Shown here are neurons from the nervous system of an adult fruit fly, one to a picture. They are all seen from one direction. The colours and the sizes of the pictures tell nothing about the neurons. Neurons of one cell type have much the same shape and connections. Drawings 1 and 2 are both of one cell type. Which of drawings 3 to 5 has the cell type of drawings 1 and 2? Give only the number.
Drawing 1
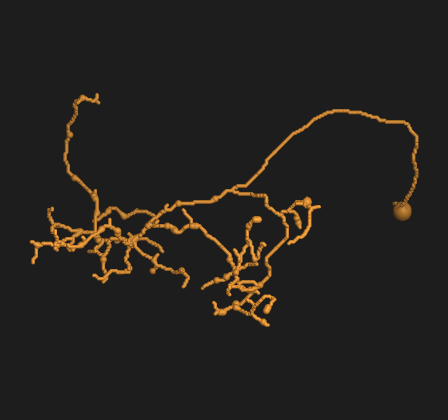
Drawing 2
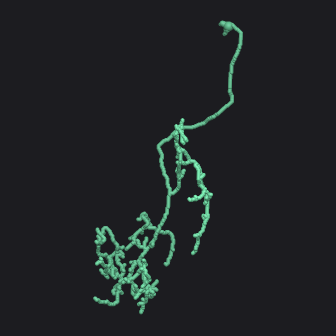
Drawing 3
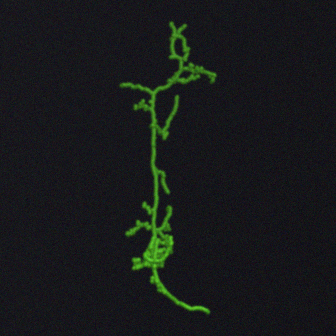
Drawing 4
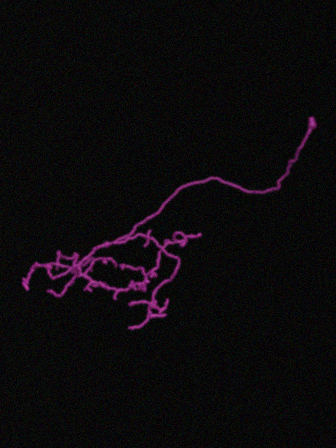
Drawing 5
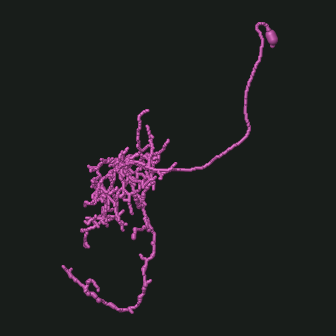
4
